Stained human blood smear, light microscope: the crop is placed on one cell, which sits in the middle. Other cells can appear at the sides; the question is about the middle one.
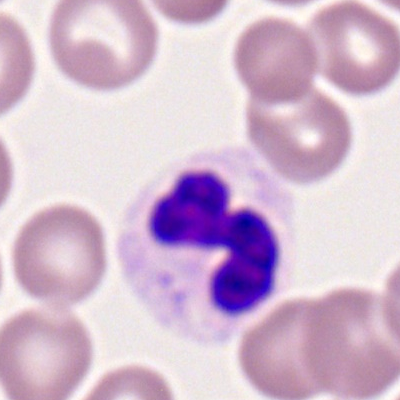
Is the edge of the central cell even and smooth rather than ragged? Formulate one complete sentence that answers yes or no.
Yes, this cell's outline runs smooth, without projections.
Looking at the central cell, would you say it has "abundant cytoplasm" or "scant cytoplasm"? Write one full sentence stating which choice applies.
This cell has a broad area of cytoplasm.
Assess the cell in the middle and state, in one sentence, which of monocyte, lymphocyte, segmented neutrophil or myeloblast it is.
This crop has a segmented neutrophil at its centre.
